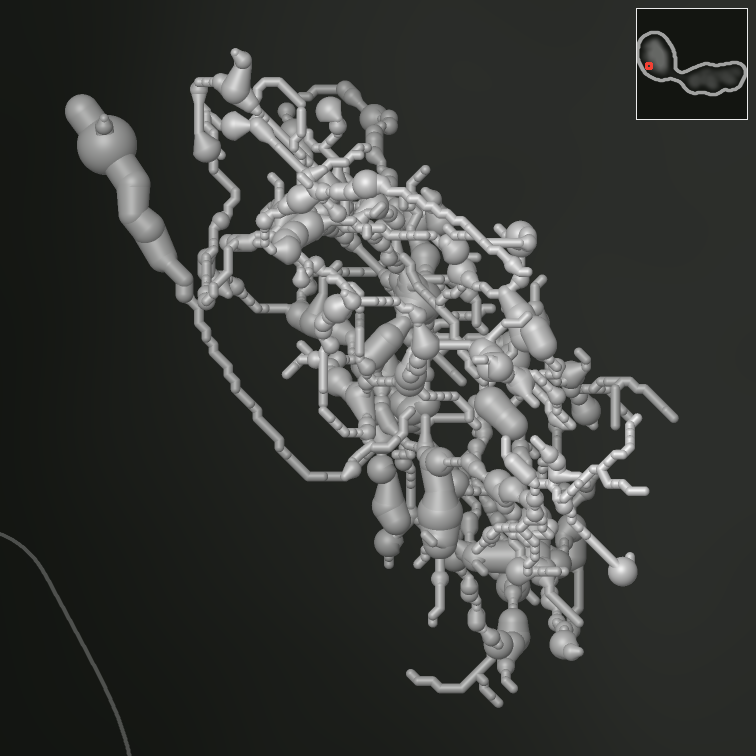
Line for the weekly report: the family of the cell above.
hemilineage TRdm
